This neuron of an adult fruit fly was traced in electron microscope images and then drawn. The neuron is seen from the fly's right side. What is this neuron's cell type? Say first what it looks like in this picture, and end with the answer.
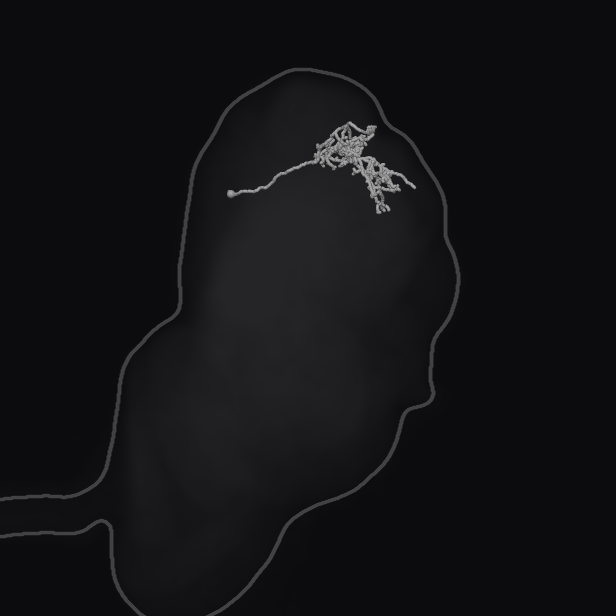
In this view it is wider than it is tall. Its broad class is central-brain intrinsic neuron. It is of cell type SIP071.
